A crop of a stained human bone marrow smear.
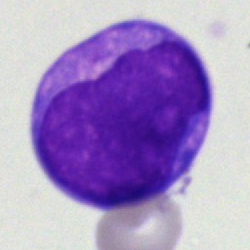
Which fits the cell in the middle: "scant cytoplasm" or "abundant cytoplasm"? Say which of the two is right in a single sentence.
Its cytoplasm amounts to no more than a narrow rim.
